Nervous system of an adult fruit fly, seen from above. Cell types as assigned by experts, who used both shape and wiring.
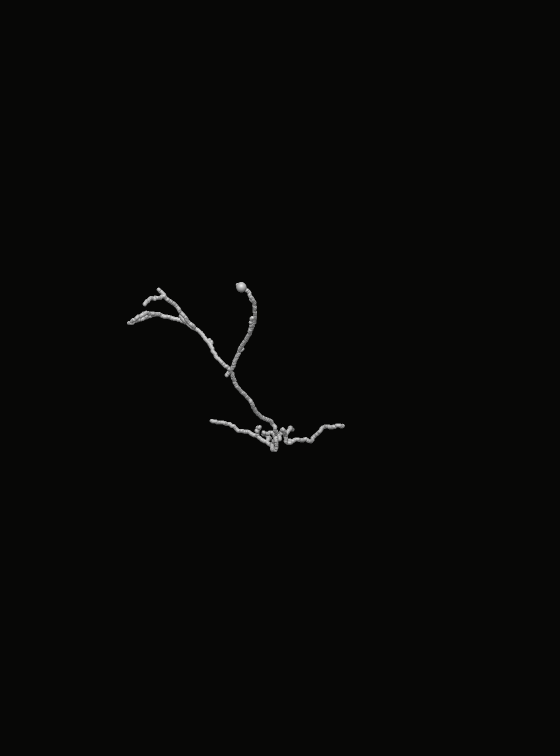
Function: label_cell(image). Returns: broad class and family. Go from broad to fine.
central-brain intrinsic neuron; hemilineage SMPad2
